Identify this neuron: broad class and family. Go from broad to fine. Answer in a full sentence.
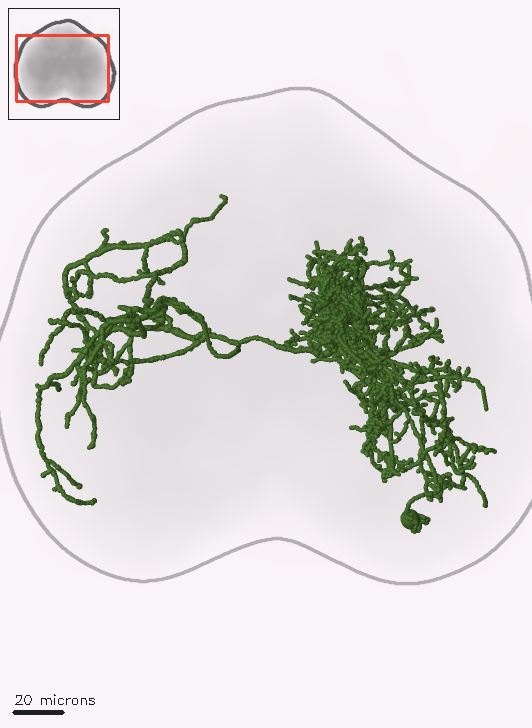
An ascending neuron of hemilineage 07B.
